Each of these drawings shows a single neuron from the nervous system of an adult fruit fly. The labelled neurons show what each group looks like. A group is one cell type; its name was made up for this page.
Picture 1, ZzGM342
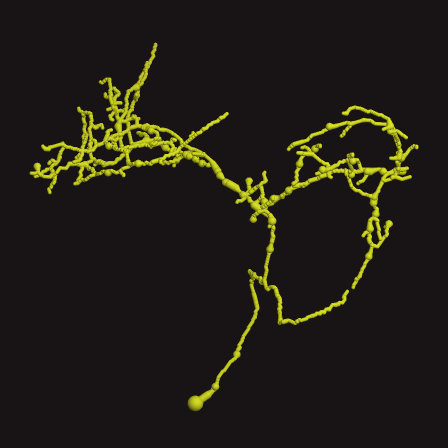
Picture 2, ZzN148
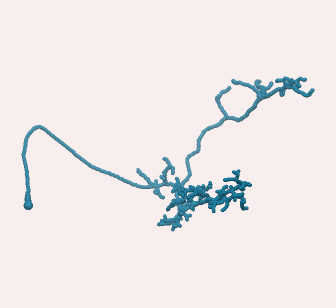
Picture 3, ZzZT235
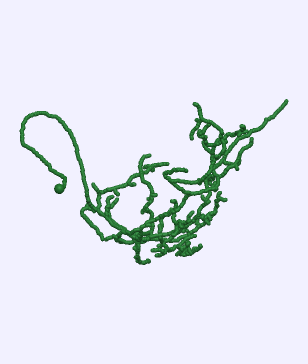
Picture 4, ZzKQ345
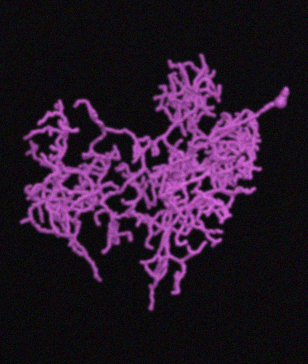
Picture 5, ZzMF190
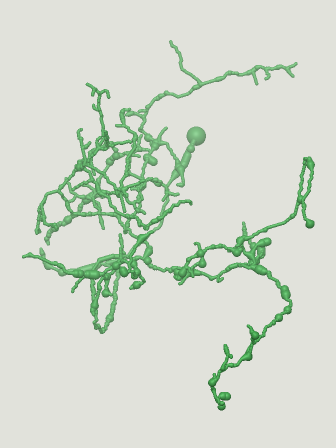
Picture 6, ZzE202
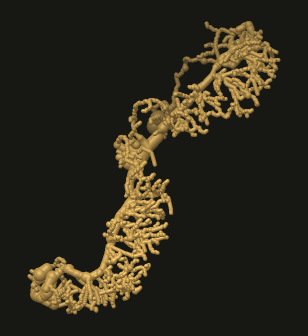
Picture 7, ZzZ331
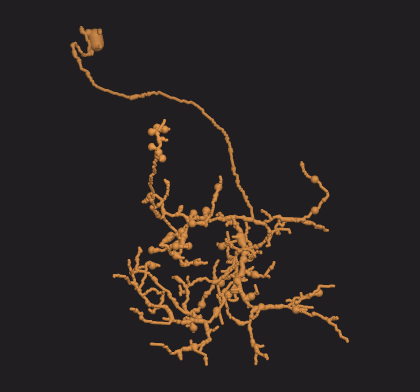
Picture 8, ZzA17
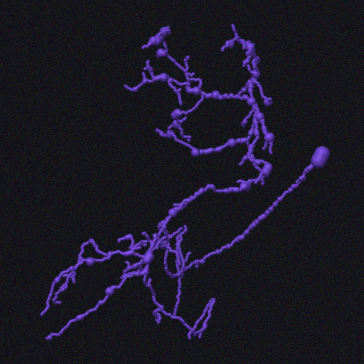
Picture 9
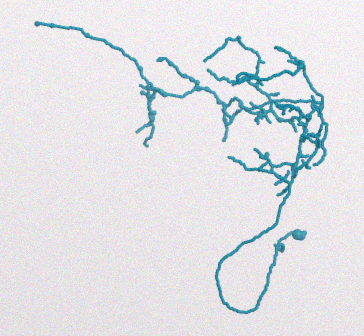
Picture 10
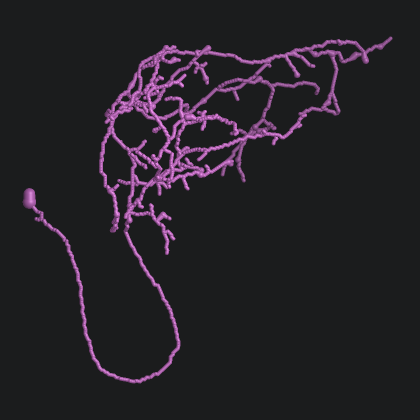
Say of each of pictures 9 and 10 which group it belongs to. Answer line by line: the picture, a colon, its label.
9: ZzZT235
10: ZzZT235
